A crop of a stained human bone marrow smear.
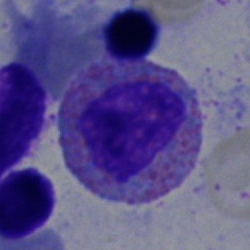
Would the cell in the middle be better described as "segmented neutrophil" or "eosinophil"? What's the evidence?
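This is an eosinophil. The deciding point is granule colour: the many granules in its cytoplasm are reddish-pink, not faint pinkish-lilac.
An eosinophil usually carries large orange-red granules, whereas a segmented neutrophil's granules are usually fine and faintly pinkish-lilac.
Also seen: a round, smooth outline, purple, moderately condensed chromatin without coarse dark clumps, and granules scattered rather than densely packed.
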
